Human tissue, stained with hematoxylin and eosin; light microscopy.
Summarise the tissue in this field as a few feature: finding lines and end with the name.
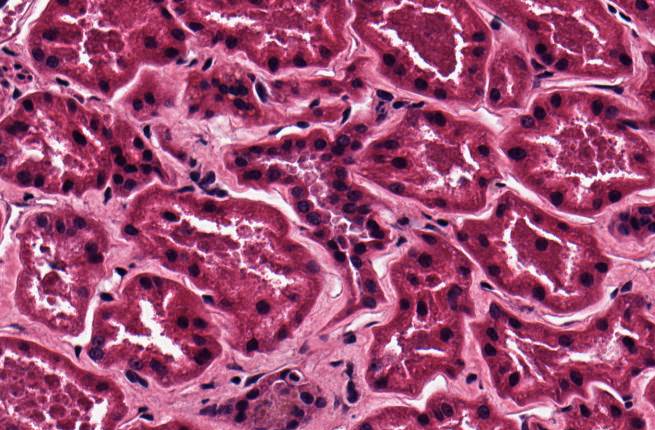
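Tubules: one layer of cuboidal to low columnar lining cells
Cytoplasm: abundant, granular, deeply eosinophilic
Nuclei: round, dark, fairly uniform
Central cluster: smaller, darker, more crowded nuclei, less cytoplasm than tubule lining
Name: renal cortex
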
